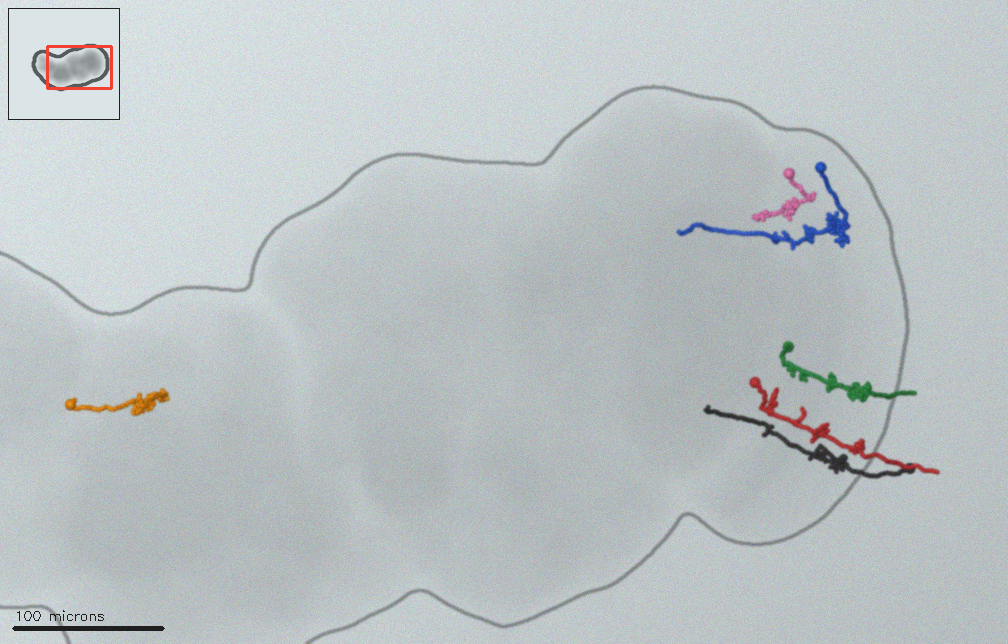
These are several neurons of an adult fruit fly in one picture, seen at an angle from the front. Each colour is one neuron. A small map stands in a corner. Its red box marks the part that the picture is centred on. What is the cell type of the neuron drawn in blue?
Tm3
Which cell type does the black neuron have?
Tm2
